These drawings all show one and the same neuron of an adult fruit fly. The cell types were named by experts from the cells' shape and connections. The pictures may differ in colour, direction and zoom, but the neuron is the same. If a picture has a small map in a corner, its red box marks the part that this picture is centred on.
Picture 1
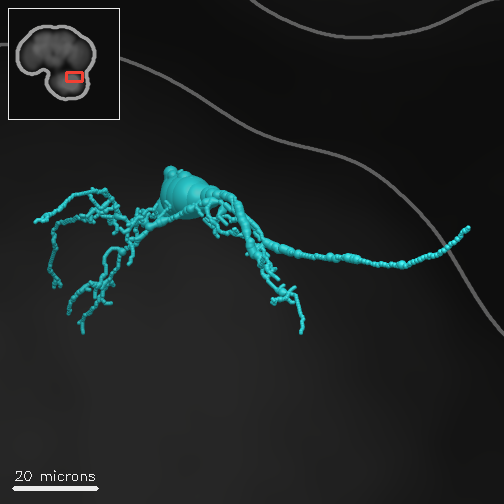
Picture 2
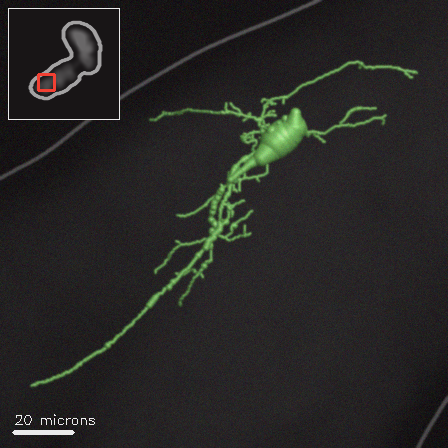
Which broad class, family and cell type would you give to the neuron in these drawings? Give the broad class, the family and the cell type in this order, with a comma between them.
motor neuron of the nerve cord, MNad, MNad54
